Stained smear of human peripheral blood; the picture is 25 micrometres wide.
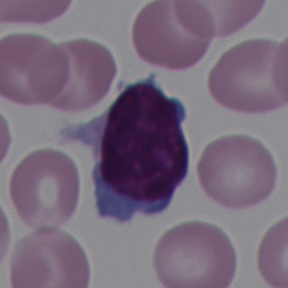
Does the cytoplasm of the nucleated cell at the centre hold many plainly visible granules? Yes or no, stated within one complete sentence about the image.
No, its cytoplasm lacks visible granules entirely.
